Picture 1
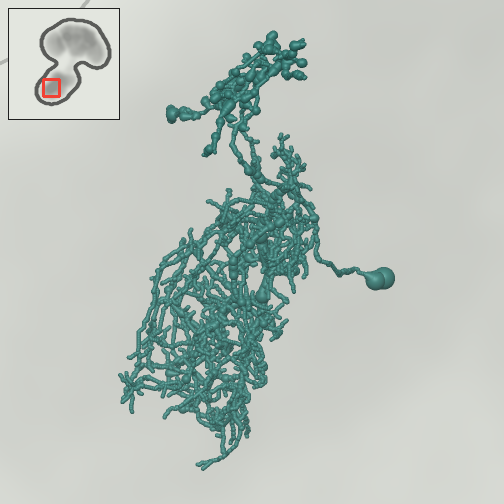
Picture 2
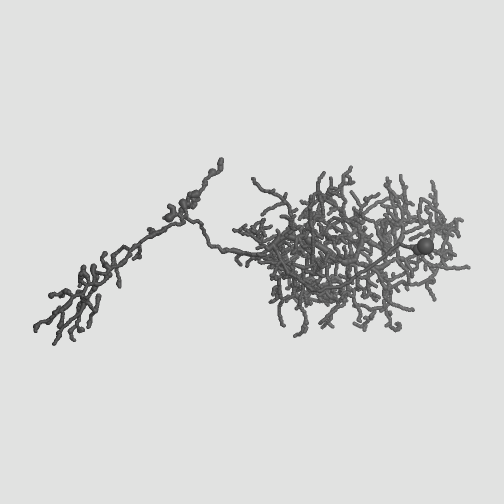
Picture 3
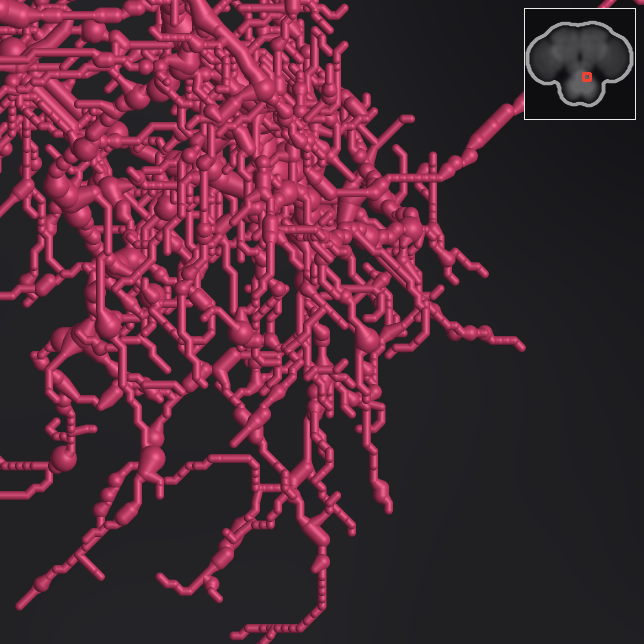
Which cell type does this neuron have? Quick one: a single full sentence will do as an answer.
The neuron is of cell type INXXX247.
